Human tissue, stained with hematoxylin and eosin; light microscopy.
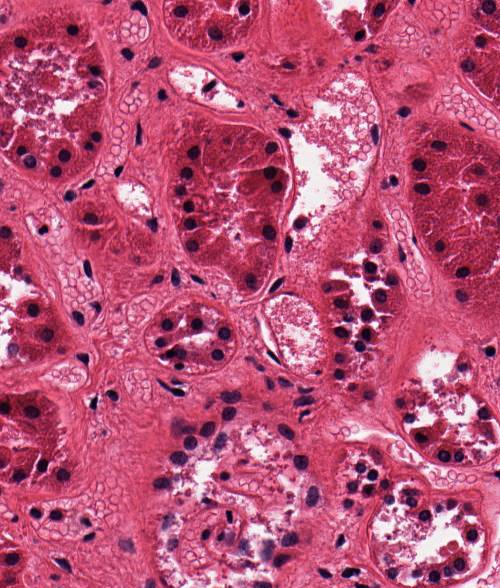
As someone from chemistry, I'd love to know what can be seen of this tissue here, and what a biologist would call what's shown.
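A single layer of cells with deeply eosinophilic cytoplasm and round, dark nuclei lines the tubules. Many tubular lumens contain pale pink granular debris and loose detached cells. Scattered elongated dark nuclei lie in the tissue between tubules. The tissue is renal cortex.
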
